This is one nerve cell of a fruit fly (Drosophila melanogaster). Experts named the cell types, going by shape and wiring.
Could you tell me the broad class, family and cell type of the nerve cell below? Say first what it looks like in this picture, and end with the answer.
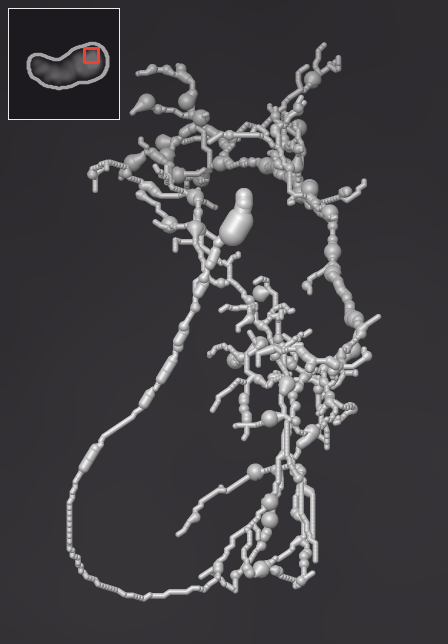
Dozens of branch ends can be seen. As drawn here it is taller than it is wide. Its broad class is central-brain intrinsic neuron. The family is hemilineage VPNp&v1_posterior. Its cell type is CB2151.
